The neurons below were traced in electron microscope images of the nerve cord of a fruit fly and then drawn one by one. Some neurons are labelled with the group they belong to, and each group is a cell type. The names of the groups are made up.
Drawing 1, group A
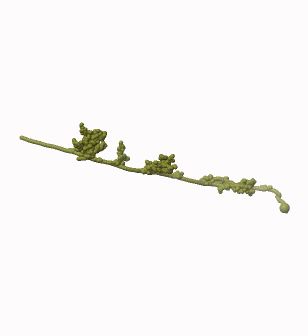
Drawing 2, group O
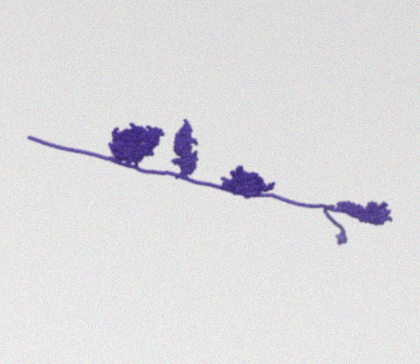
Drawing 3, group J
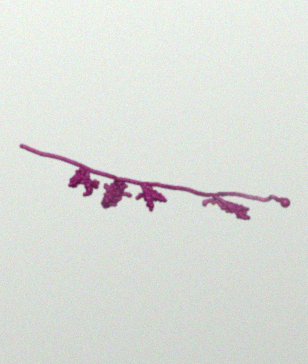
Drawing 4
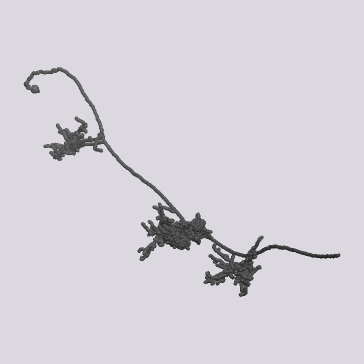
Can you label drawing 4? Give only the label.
group J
